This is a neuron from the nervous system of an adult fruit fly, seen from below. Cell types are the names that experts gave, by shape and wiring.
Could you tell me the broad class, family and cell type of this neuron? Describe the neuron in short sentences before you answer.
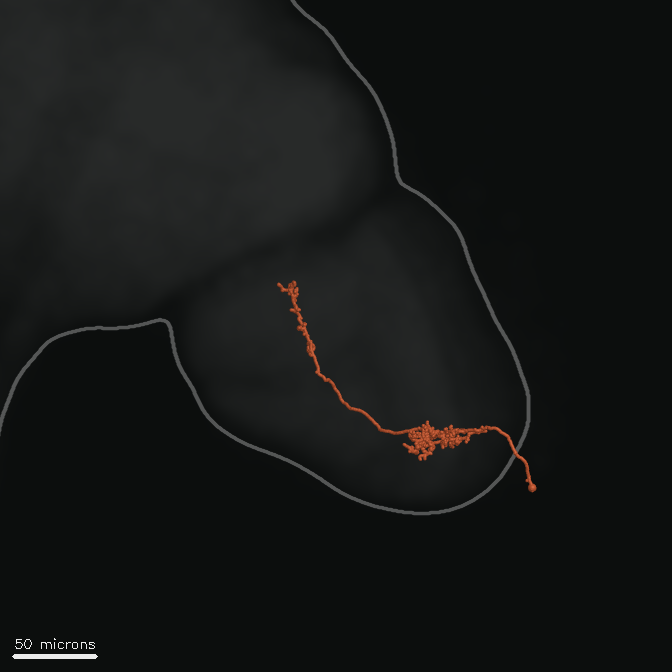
It lies in the brain. Its cell body lies at the lower right of the picture. By the scale bar it is about 160 microns wide in this view. This is an optic-lobe intrinsic neuron. Its family is Tm. The cell type is Tm37.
